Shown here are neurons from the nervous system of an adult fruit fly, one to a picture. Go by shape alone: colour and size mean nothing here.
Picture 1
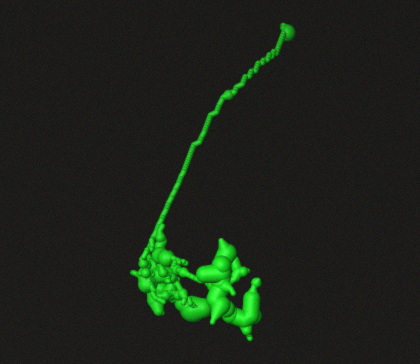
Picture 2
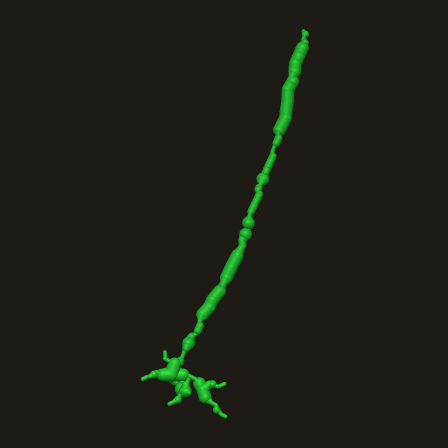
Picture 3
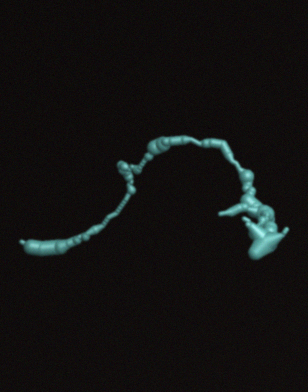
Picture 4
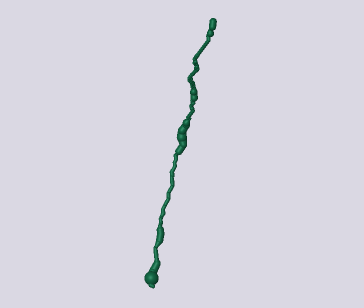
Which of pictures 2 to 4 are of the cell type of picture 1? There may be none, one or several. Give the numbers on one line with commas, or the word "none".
none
